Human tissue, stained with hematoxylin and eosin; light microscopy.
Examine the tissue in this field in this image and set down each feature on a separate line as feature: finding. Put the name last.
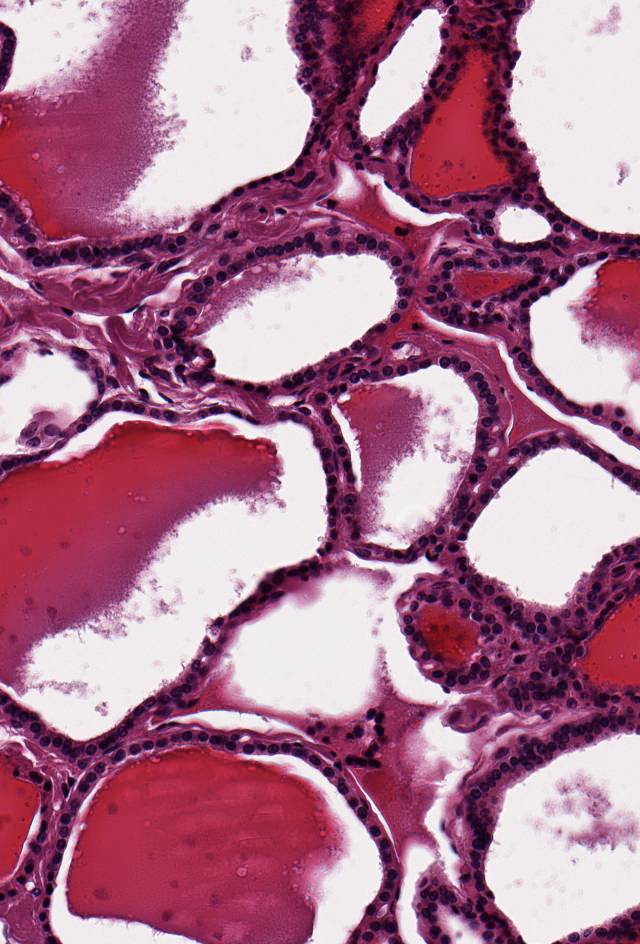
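Epithelium: a single layer of low cuboidal cells lining each follicle
Nuclei: small, round, darkly stained
Colloid: homogeneous red-pink, in many follicle lumens
Stroma: wavy pink collagen bundles between follicles, upper left
Name: thyroid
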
